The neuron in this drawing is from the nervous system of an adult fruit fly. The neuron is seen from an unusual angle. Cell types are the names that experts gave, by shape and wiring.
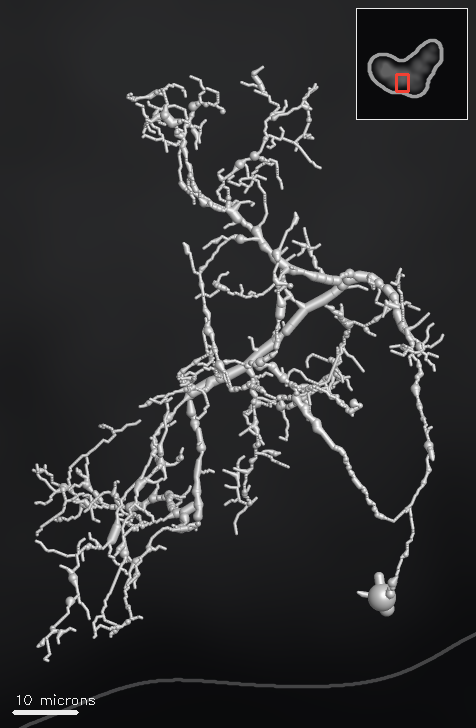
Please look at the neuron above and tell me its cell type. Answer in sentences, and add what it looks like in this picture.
Its cell type is CB3201. It is a central-brain intrinsic neuron. The cell body can be seen at the lower right of the picture. By the scale bar it is about 95 microns tall in this view. The picture shows more than a hundred branch ends.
